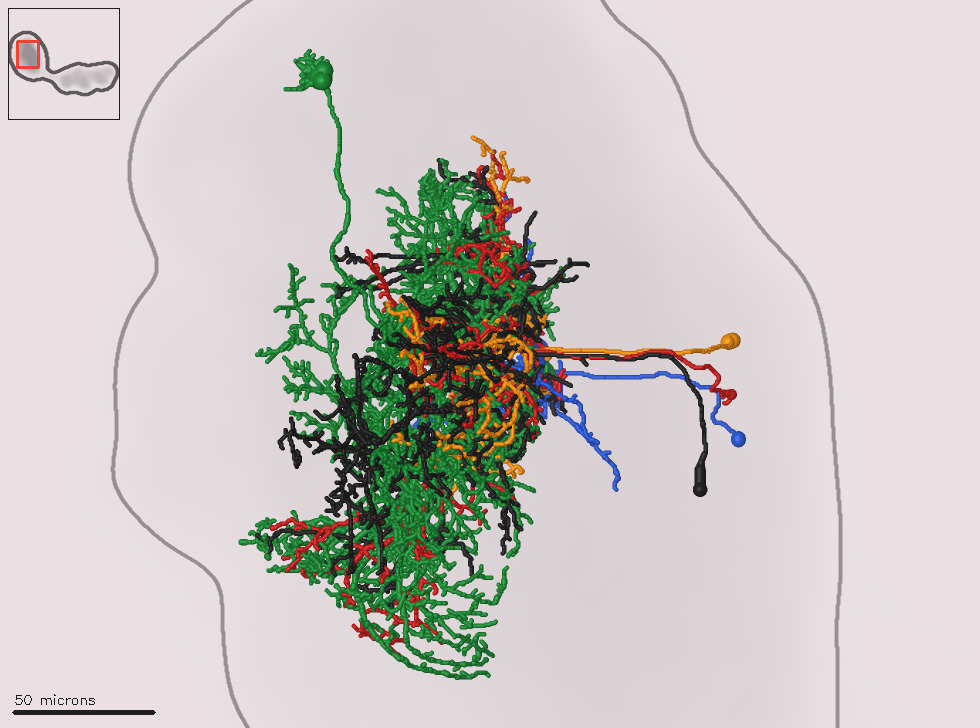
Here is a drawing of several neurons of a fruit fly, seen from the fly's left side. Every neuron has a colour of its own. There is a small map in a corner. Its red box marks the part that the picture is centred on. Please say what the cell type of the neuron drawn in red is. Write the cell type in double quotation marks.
"PVLP123"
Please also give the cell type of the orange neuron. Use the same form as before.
"PVLP124"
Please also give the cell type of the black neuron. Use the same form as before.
"PVLP122"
